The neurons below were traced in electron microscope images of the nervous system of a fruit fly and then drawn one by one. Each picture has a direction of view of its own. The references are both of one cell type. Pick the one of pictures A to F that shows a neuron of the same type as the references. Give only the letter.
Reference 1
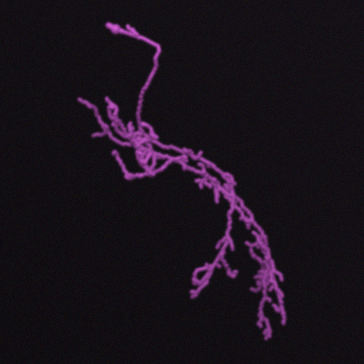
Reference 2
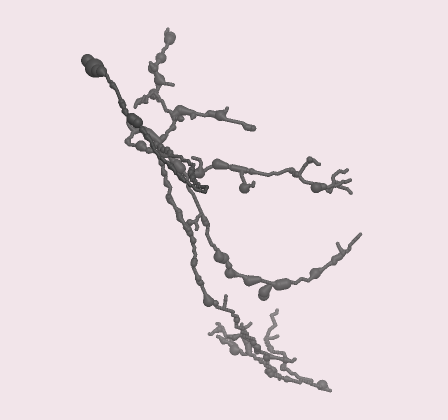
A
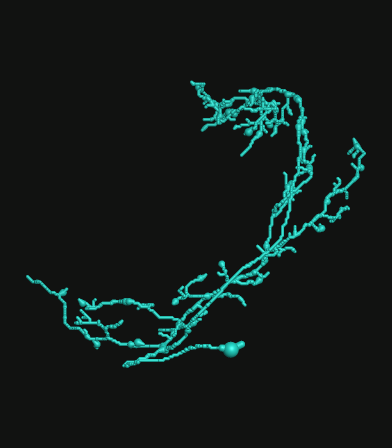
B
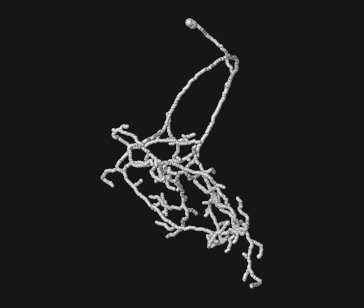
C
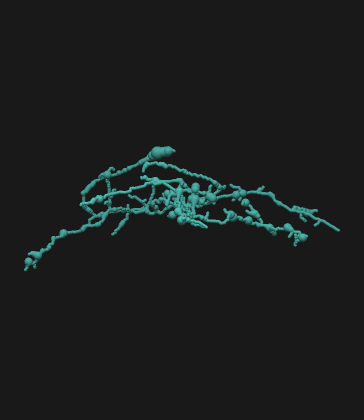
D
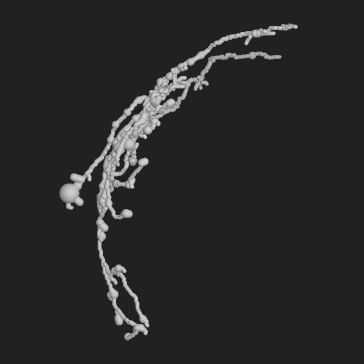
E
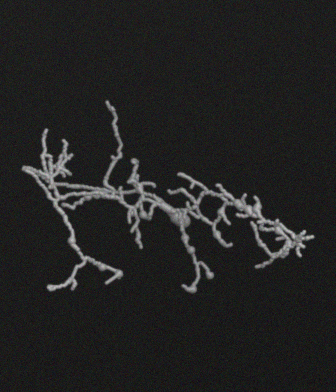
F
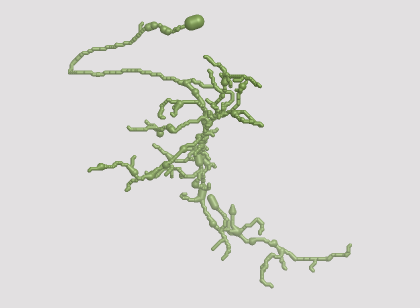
F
